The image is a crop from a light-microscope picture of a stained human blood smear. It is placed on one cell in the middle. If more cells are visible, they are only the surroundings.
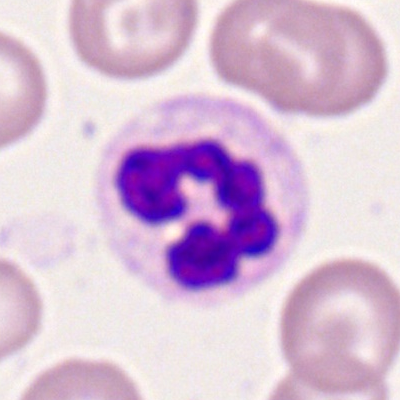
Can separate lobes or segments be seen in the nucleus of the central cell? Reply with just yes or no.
Yes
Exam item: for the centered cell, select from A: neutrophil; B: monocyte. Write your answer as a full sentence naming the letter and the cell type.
The central cell is a neutrophil, which makes option A the right answer.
